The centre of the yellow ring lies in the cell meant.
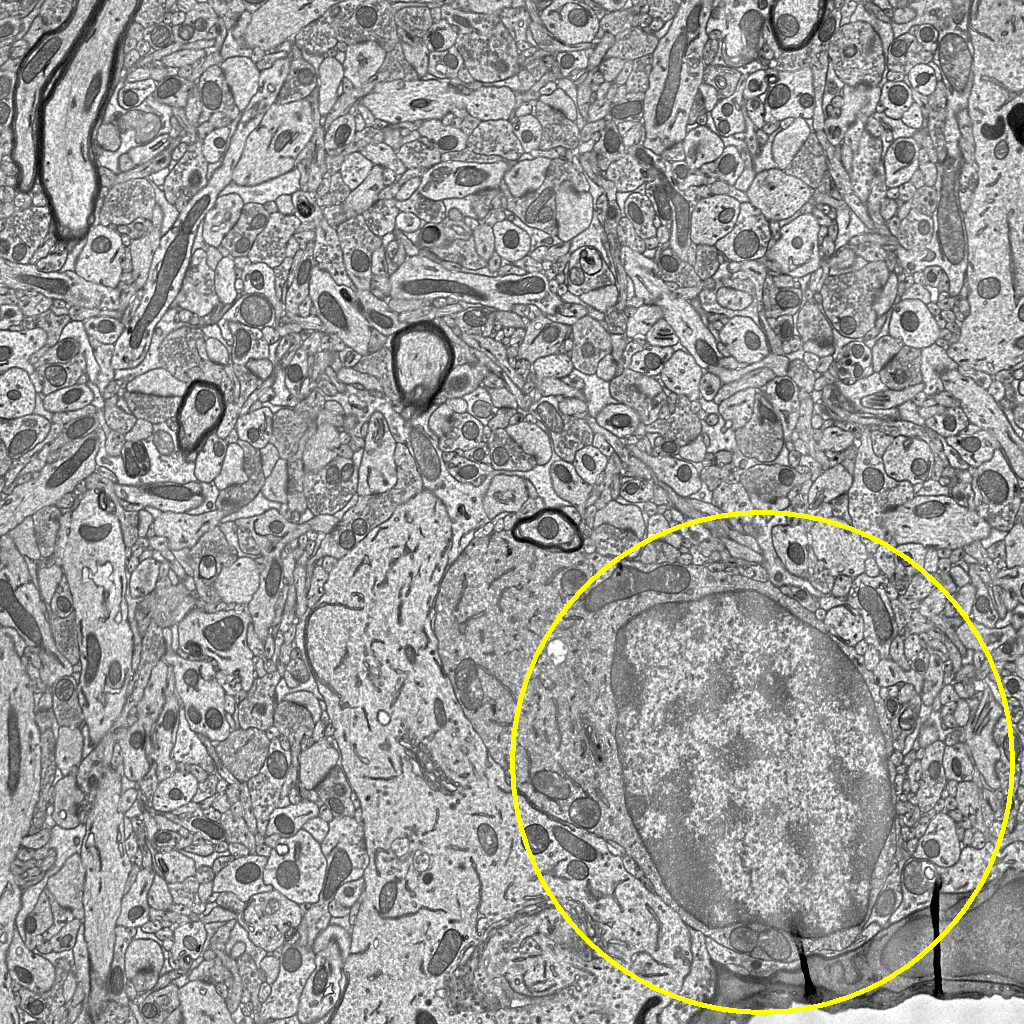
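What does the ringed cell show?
A large oval nucleus, whole outline inside the ring; cytoplasm broader on its left than its right.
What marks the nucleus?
Mostly smooth outline with one lower notch; dark chromatin clumps scattered inside, not only at the rim.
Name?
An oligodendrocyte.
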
